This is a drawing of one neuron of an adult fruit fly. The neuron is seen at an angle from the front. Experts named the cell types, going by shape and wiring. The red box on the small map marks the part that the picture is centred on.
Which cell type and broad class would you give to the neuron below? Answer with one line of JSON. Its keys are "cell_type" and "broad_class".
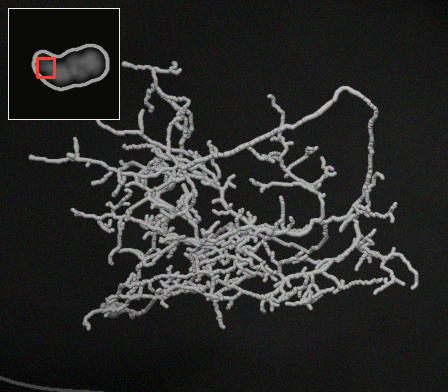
{"cell_type": "INXXX140", "broad_class": "nerve-cord intrinsic neuron"}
